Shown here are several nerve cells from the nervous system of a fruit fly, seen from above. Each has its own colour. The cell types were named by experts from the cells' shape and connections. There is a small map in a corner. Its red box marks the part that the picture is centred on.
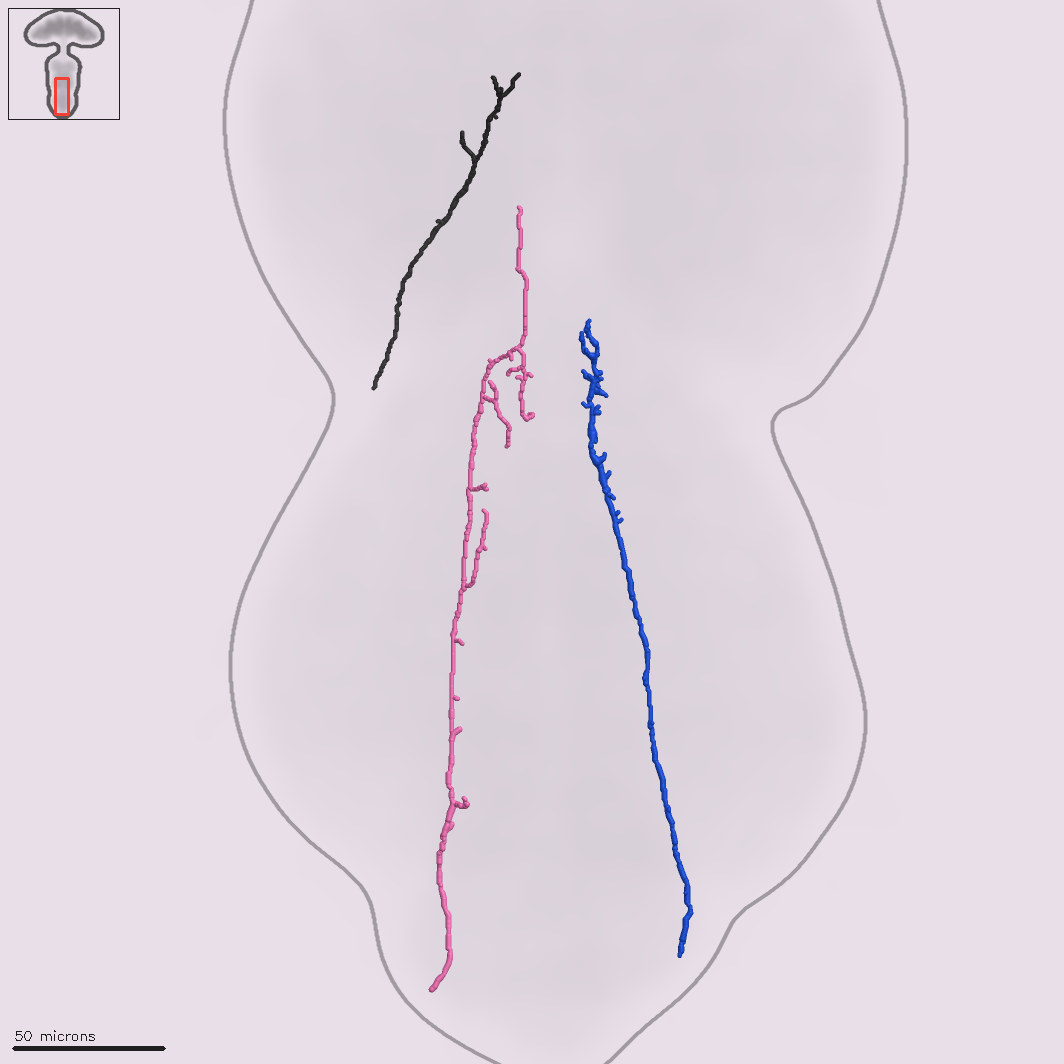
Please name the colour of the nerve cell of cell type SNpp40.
pink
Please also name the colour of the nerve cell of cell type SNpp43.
black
